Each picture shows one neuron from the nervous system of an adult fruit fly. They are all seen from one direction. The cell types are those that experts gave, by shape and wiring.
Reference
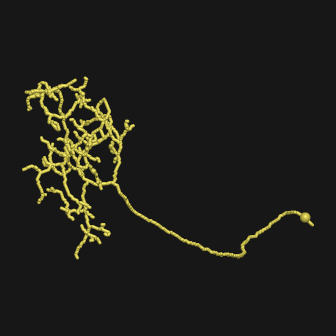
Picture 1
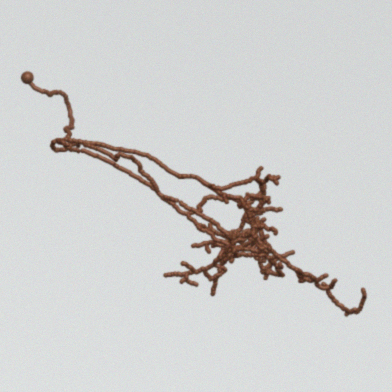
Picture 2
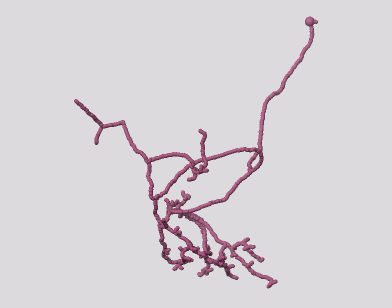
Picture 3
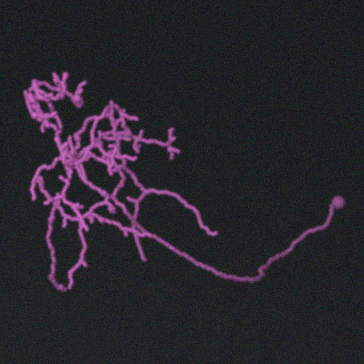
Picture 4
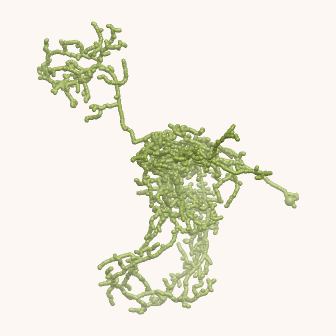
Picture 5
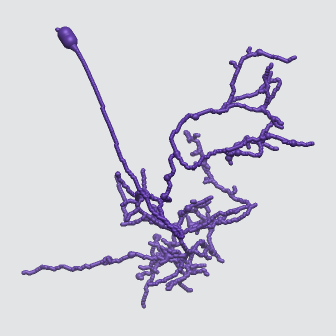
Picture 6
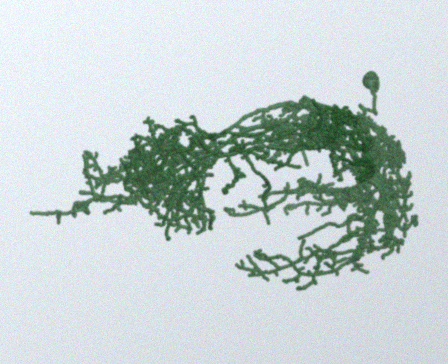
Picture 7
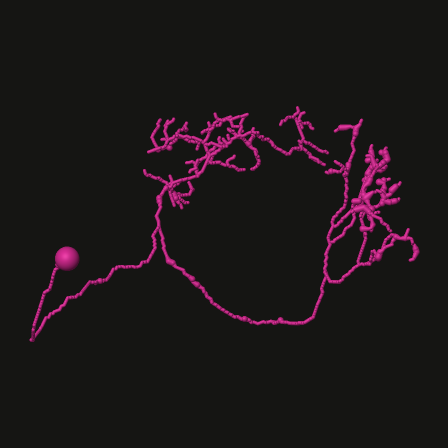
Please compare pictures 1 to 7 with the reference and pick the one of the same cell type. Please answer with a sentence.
Picture 3 shows a neuron of the same cell type.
